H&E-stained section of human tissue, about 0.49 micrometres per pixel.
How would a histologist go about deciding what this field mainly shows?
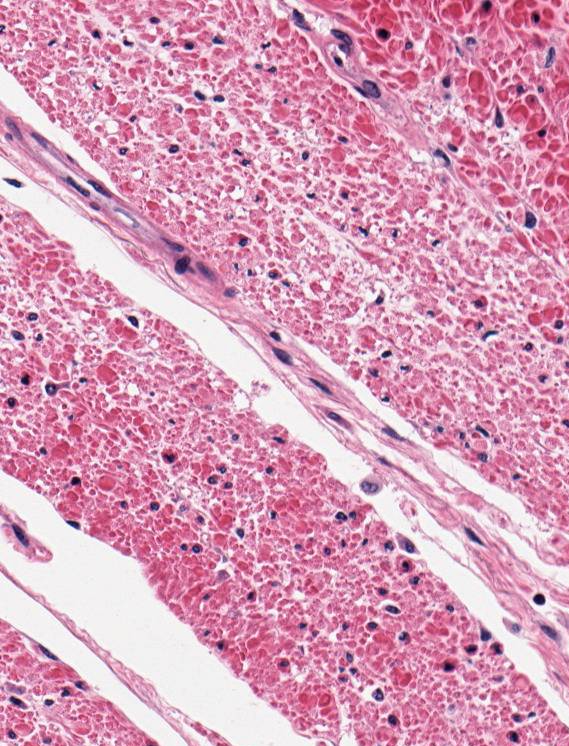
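Smooth muscle, in long parallel bands running diagonally from upper left to lower right.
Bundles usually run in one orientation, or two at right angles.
Narrow white clefts between bands, same diagonal course. Cleft edges lined by thin strands of pale pink fibrous tissue with elongated nuclei. Within bands: many small rounded eosinophilic cytoplasmic profiles of uneven size and staining depth.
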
